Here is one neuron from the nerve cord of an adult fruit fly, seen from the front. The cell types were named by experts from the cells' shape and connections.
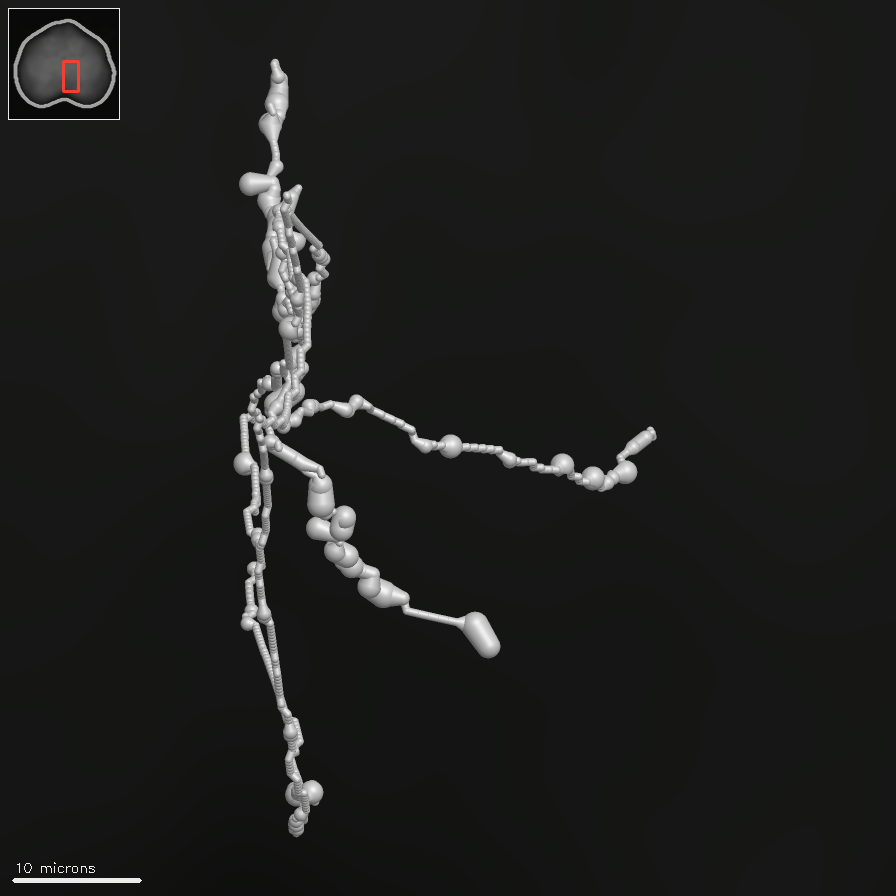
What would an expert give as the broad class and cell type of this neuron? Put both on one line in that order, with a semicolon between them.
sensory neuron ascending to the brain; SAxx02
